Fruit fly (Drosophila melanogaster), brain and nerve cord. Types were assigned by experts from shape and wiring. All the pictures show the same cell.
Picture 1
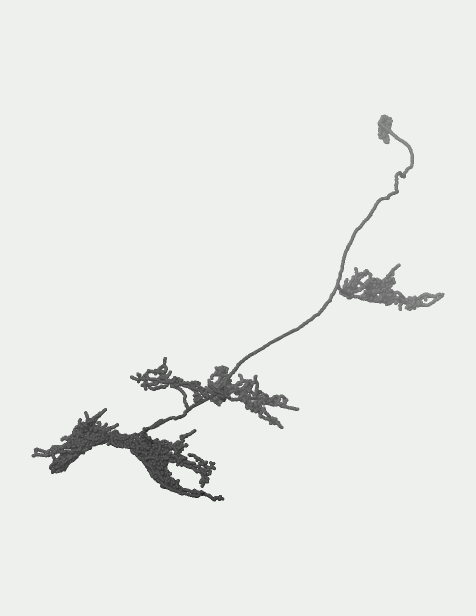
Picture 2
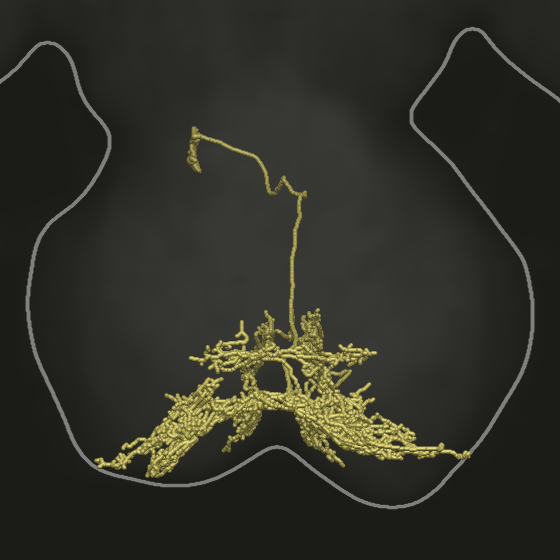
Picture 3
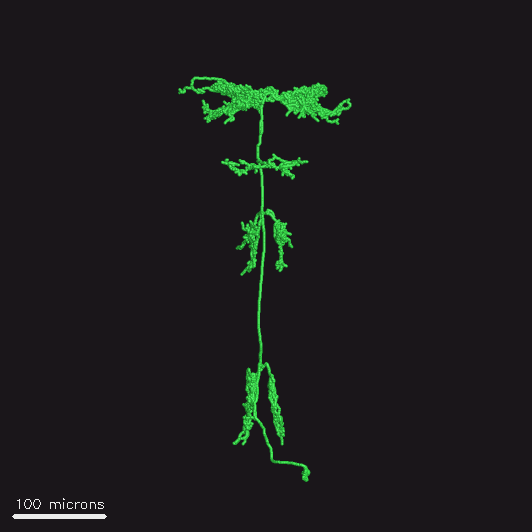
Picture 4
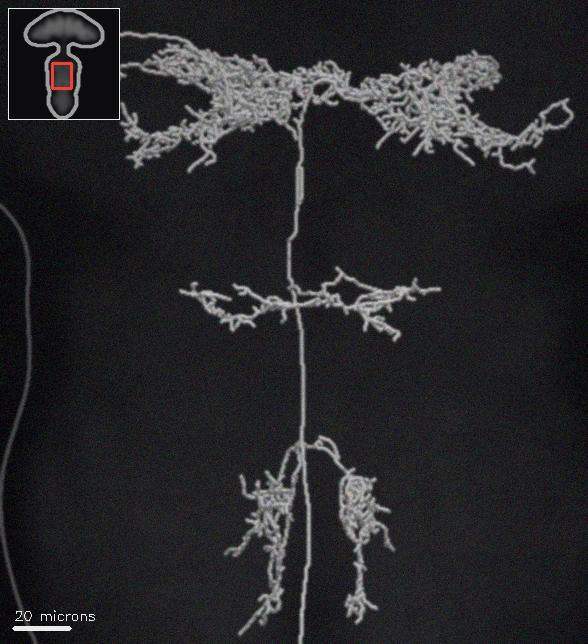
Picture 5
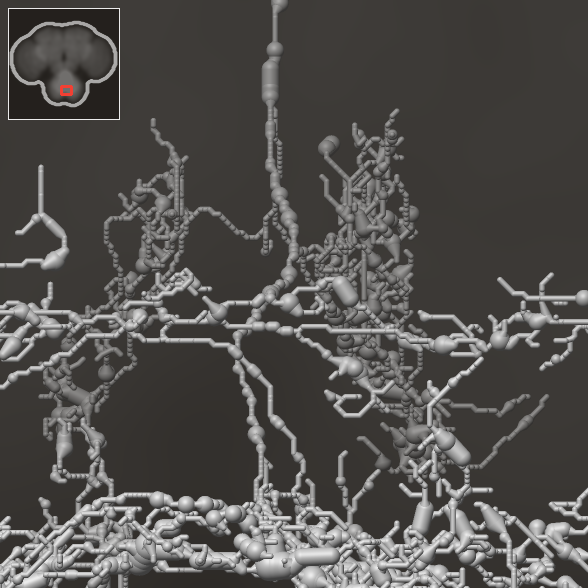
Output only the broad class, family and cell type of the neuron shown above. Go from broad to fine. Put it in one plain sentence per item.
A nerve-cord intrinsic neuron of hemilineage 05B, type IN05B011b.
